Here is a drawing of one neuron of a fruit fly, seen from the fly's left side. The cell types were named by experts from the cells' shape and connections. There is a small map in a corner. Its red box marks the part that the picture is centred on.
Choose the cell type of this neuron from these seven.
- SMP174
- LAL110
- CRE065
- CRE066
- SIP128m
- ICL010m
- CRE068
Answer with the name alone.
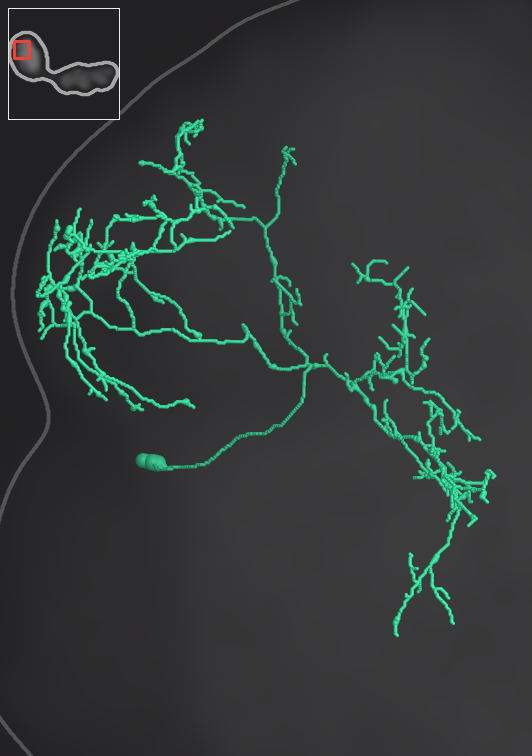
ICL010m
